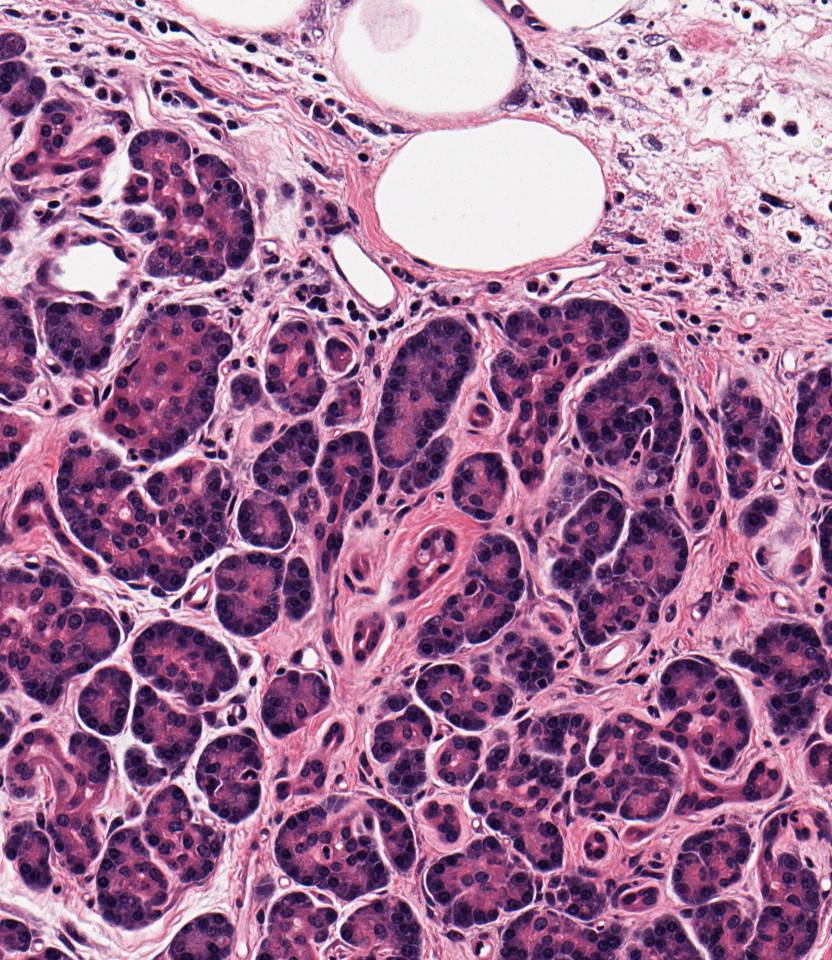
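Pancreas, H&E. Closely packed rounded clusters of acini, separated by thin pink septa, fill the lower two-thirds of the field. Acinar cells have round dark nuclei toward the outer edge of each acinus; their cytoplasm is deep purple at the base and pinker toward the centre. A few large, empty, rounded fat cells lie at top centre.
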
